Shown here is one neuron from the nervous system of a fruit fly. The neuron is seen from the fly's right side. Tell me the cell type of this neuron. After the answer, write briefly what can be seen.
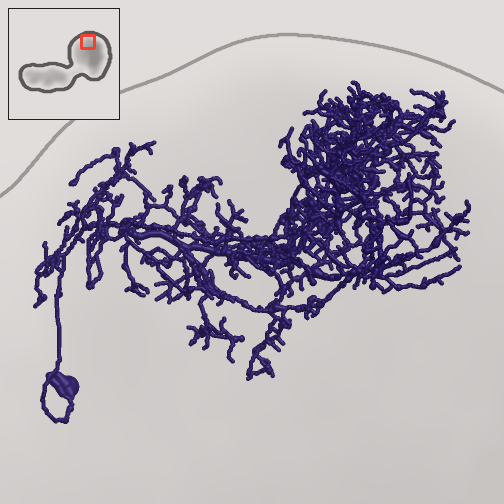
Its cell type is LHAV3k5. Its broad class is central-brain intrinsic neuron. More than a hundred branch ends can be seen. As drawn here it is wider than it is tall.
